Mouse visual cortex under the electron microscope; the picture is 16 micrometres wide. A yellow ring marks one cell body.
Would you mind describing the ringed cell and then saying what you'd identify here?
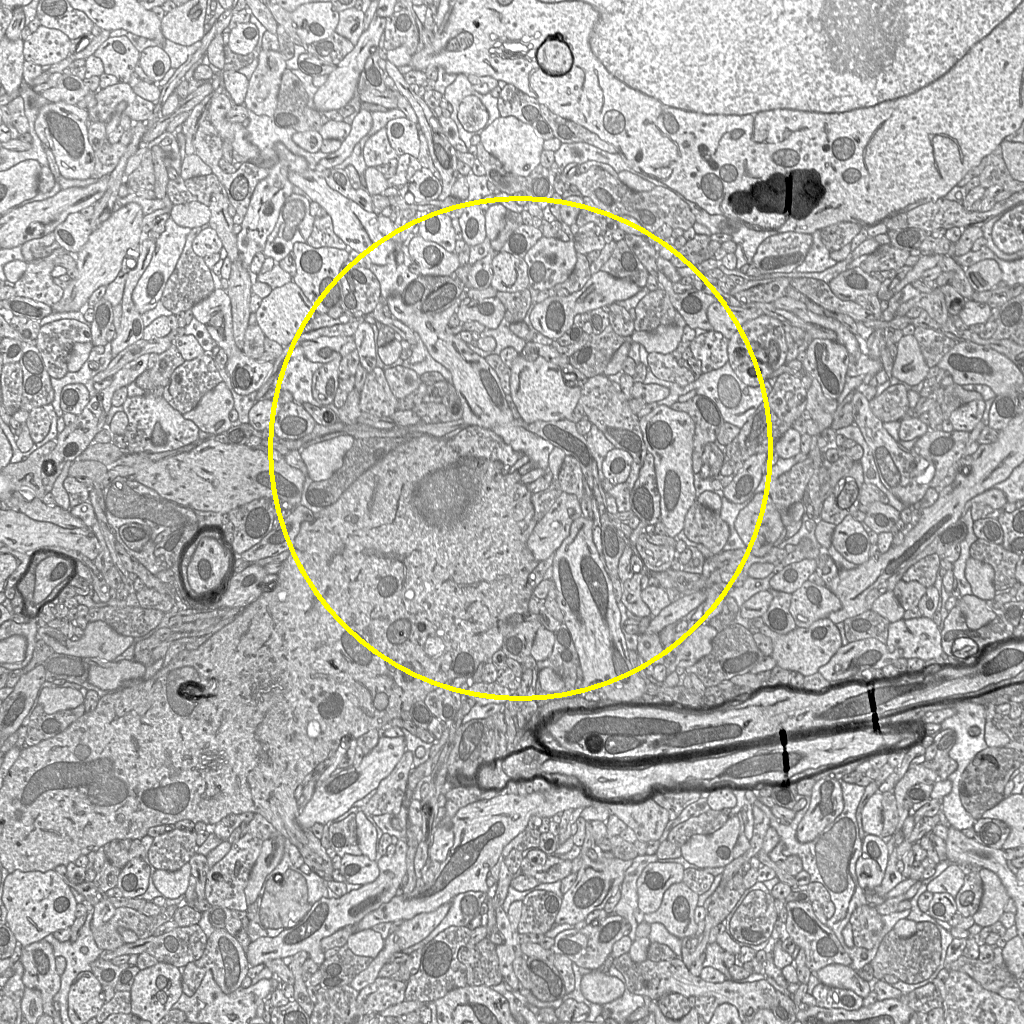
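Upper body: a darker, finely granular oval patch, no clear bounding membrane. Cytoplasm pale, finely granular. Mitochondria in the body few, small, round to oval. Pale body continues beyond the ring toward the lower left. Cell: oligodendrocyte.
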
